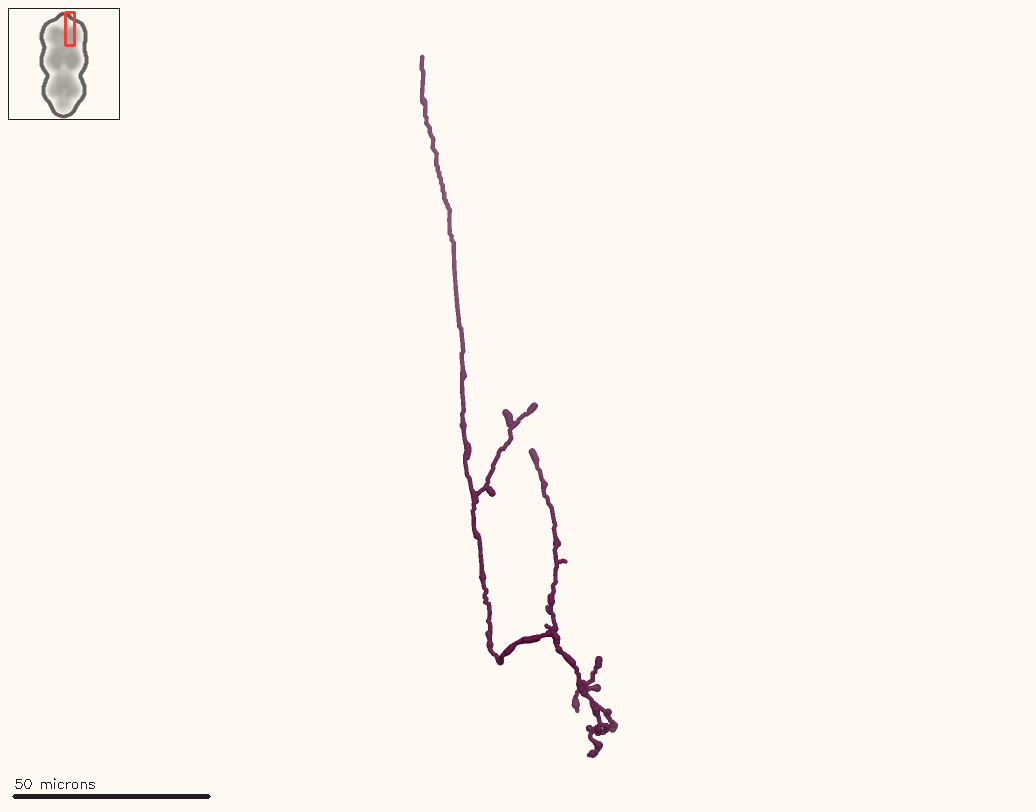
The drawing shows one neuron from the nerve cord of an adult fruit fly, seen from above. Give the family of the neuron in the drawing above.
hemilineage LB6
